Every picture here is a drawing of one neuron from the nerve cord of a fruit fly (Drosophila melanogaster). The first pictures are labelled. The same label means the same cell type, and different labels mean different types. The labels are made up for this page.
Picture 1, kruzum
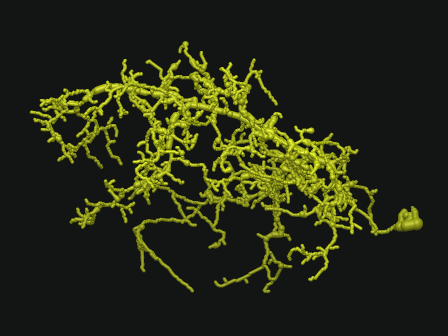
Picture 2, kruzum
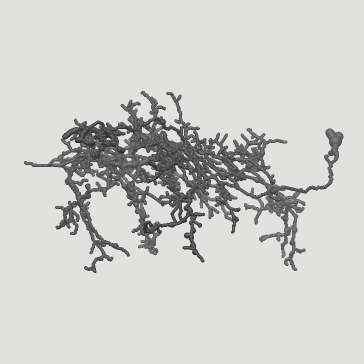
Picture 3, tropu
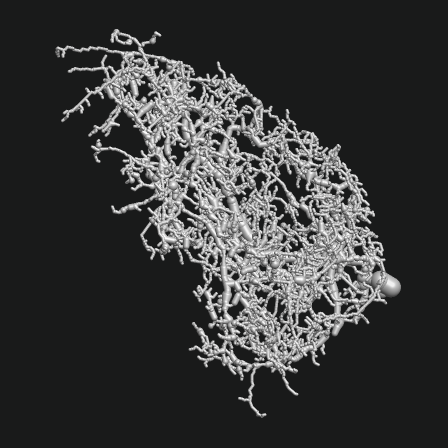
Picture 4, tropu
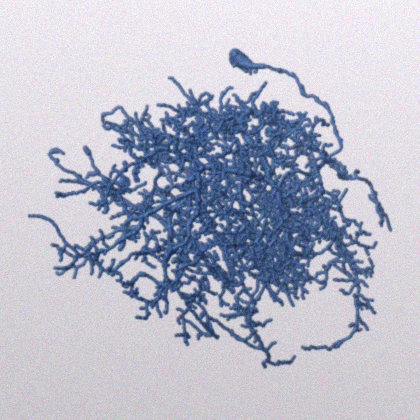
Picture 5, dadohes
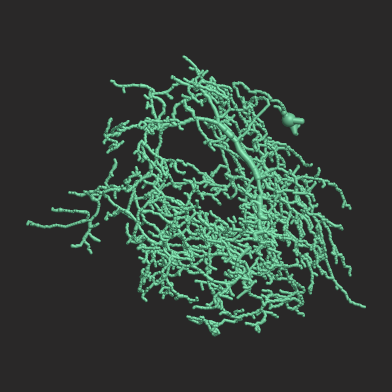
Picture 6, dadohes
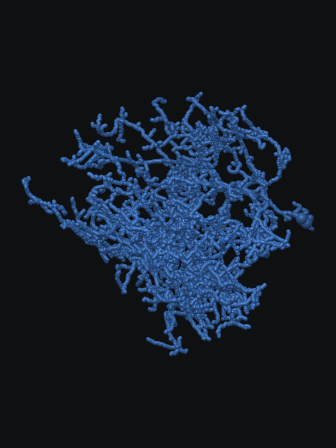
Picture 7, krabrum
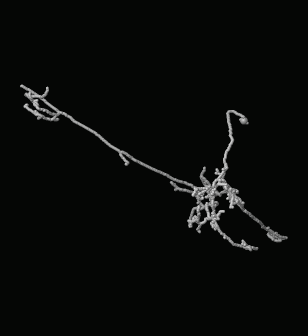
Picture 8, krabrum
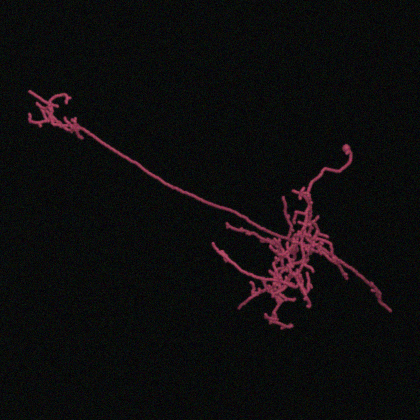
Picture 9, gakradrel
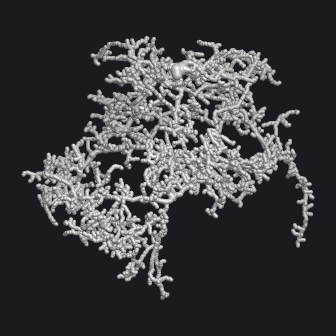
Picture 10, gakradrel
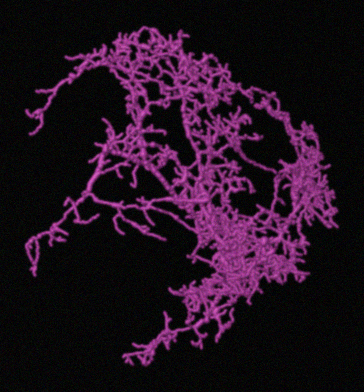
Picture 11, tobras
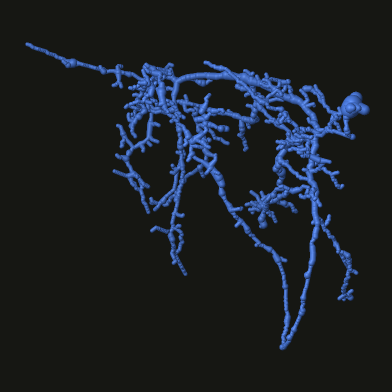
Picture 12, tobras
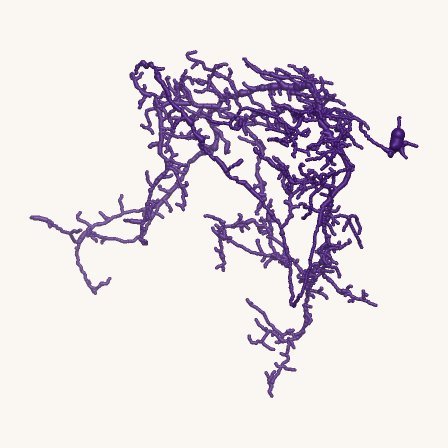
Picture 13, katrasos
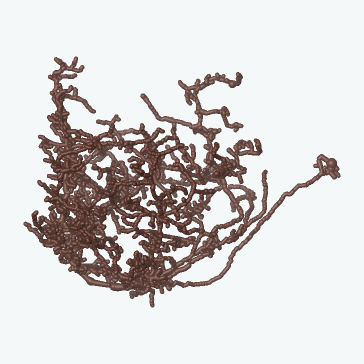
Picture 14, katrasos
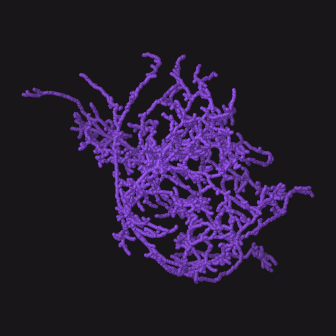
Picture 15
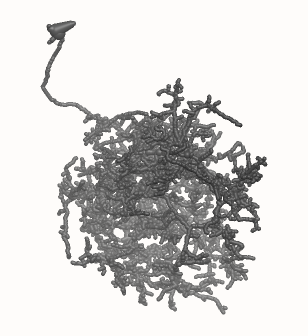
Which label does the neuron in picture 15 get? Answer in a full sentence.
It belongs to tropu.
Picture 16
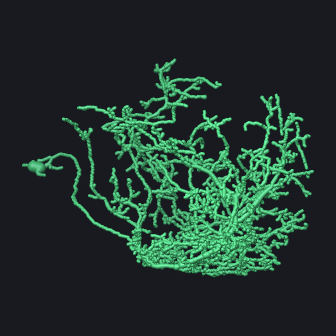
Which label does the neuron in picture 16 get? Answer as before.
It belongs to katrasos.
